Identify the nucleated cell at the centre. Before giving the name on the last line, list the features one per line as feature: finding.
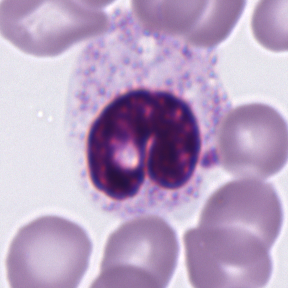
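Shape: nucleus bent into a horseshoe, notch opening downward
Chromatin: coarse, stained dark purple
Nucleoli: none seen
Position: nucleus in the lower half of the cell
Name: band neutrophil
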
